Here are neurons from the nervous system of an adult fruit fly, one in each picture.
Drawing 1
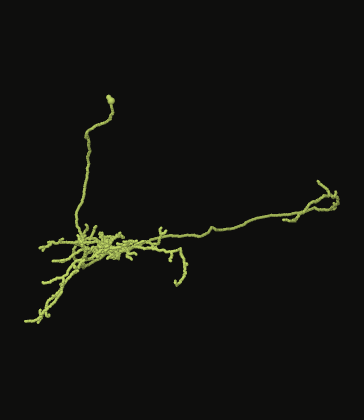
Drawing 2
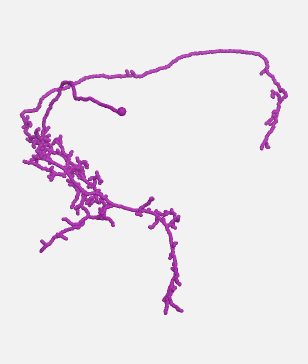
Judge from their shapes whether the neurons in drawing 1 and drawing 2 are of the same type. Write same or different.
same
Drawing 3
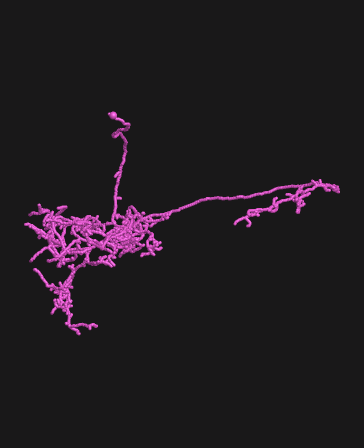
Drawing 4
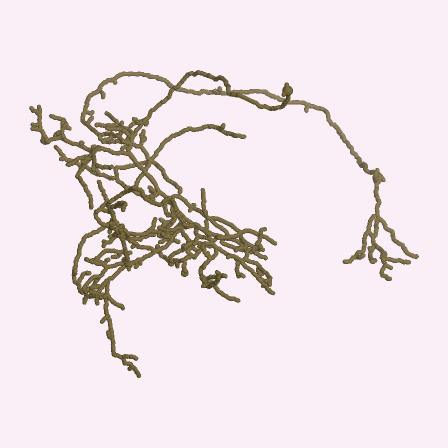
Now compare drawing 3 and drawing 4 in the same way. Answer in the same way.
same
